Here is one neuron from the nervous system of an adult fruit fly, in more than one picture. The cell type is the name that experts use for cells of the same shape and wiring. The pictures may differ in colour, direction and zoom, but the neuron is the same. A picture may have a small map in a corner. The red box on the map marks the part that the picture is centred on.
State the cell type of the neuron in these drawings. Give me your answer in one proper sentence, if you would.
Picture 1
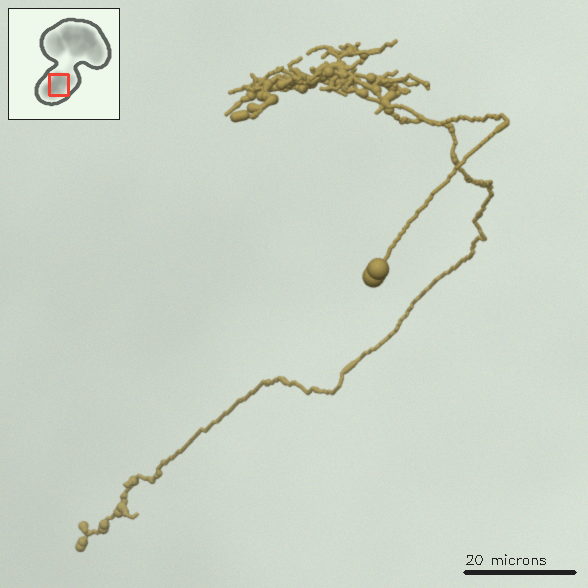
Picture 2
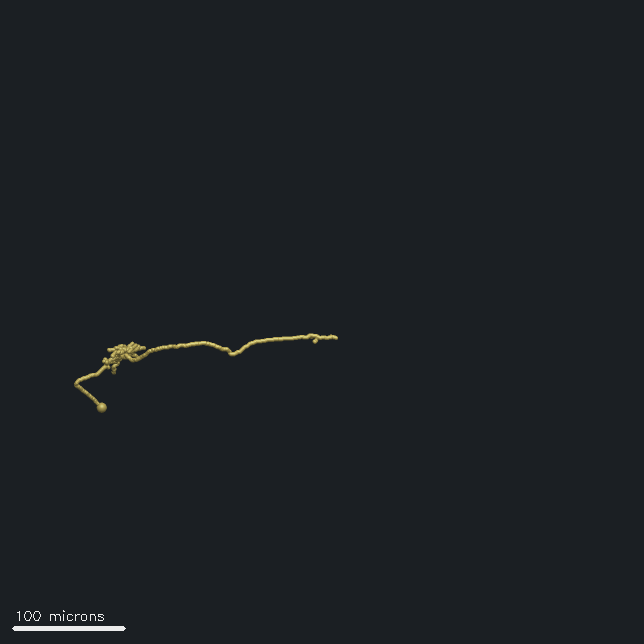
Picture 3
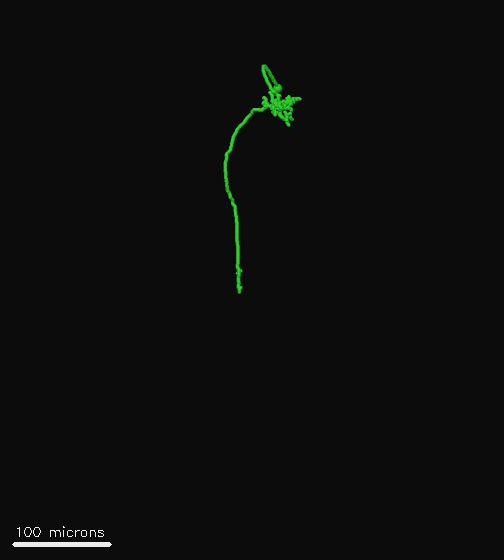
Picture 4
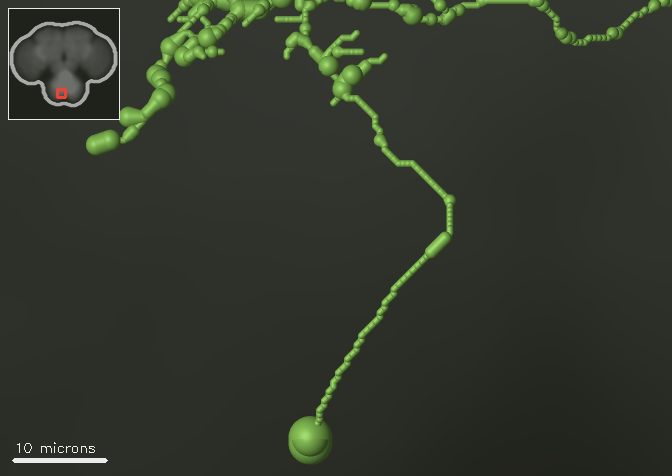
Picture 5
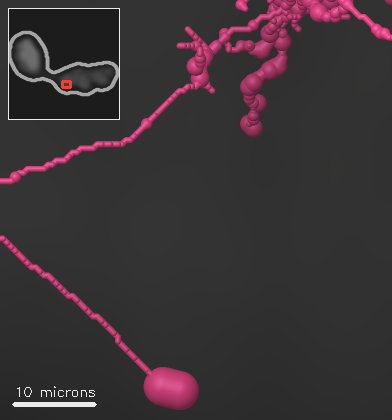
This neuron belongs to the cell type IN10B050.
